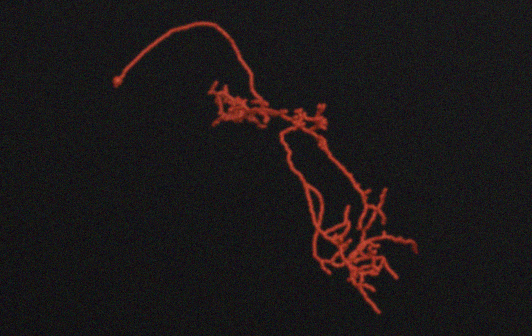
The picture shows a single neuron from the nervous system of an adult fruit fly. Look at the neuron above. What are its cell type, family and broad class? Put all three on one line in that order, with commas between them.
CB3056, hemilineage SLPad1_posterior, central-brain intrinsic neuron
